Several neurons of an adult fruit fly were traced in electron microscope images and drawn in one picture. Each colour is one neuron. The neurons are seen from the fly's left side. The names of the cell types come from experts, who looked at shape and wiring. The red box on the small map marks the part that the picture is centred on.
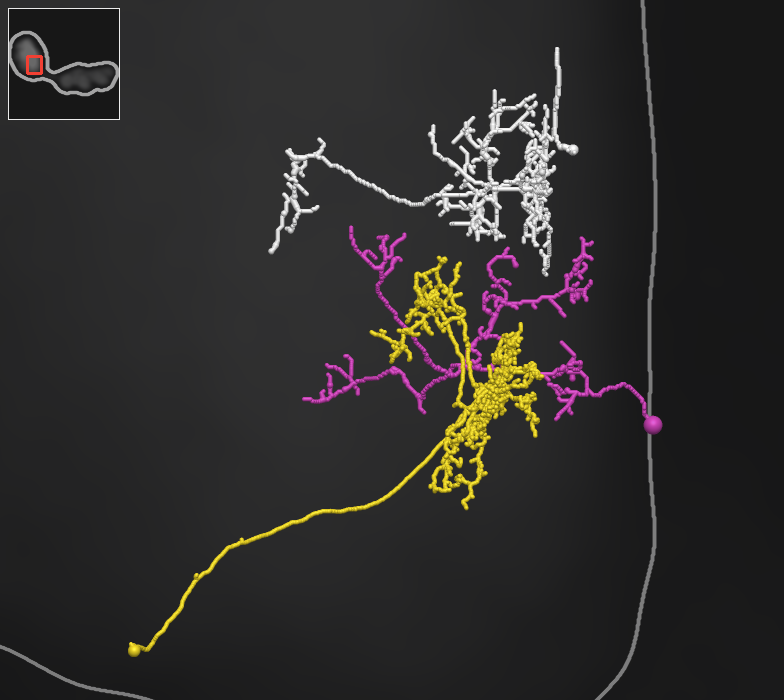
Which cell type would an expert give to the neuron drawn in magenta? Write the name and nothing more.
Y12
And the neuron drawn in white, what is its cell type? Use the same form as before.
Tlp12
